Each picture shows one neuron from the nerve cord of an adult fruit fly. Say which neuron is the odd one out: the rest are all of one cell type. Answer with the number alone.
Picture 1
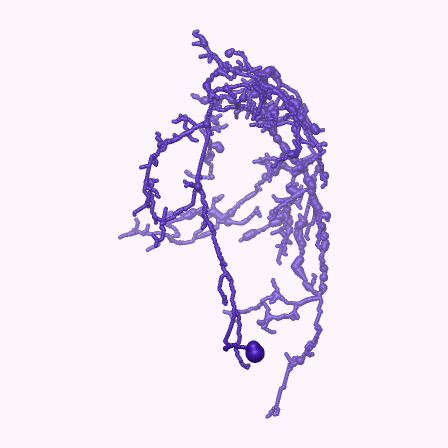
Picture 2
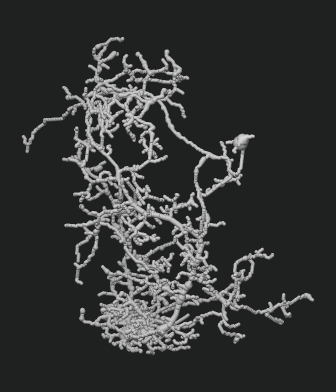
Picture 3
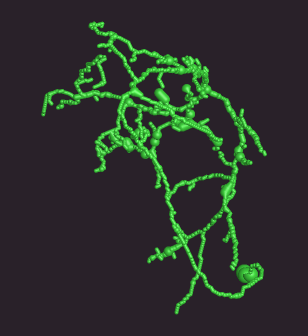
2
